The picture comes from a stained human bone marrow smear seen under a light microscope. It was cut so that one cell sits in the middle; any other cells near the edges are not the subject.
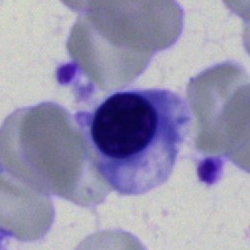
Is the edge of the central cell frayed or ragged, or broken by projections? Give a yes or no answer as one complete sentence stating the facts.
Yes, in outline this cell is rough rather than smooth and even.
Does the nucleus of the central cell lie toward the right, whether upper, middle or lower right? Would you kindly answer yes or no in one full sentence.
No, its nucleus is placed toward the left side of the cell.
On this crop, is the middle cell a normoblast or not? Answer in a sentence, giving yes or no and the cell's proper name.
Yes, that middle cell in the crop is a normoblast.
